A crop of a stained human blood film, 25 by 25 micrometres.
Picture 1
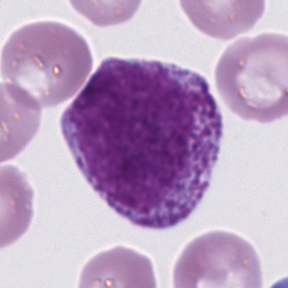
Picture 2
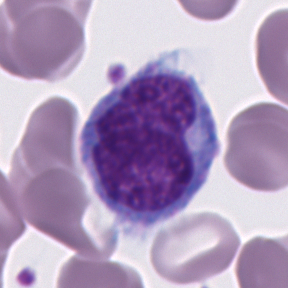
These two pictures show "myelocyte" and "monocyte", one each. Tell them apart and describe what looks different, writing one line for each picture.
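The cell in picture 1 is a myelocyte. The cytoplasm holds coarse dark purple granules, most crowded along the right and lower margins.
The cell in picture 2 is a monocyte. No granules are seen in the cytoplasm.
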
